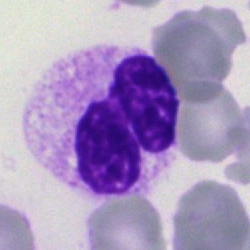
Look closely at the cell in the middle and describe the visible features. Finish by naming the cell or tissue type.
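Look first at the edge: round to oval, and smooth. The nucleus sits toward the right side of the cell. Its chromatin is dark purple and densely clumped, with no nucleoli visible. Name: segmented neutrophil.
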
